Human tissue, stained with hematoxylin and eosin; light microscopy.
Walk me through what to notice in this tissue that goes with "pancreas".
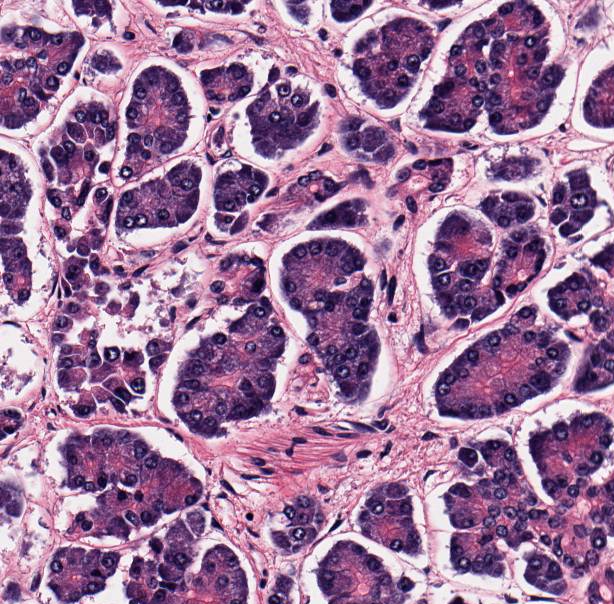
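The tissue here is pancreas, so let me weigh what I see against that. Rounded nests of epithelial cells spread across the whole field, each kept apart from the next by thin strands of stroma.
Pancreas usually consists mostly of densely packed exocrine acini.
Nests filling the entire field fit that. The cells have abundant granular purple cytoplasm, and in many nests the nuclei sit toward the outer edge while pinker cytoplasm gathers toward the centre.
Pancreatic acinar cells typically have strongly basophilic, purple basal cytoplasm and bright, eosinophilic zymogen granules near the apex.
The purple cytoplasm around outer nuclei and the pinker centres go with that. Near the lower centre I also see a bundle of spindle cells and fibres running roughly horizontally between the nests.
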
